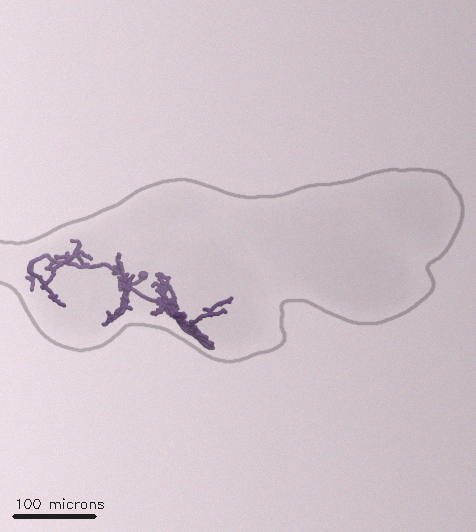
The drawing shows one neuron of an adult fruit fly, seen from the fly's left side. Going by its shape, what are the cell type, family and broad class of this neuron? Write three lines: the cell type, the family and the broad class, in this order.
IN03A029
hemilineage 03A
nerve-cord intrinsic neuron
